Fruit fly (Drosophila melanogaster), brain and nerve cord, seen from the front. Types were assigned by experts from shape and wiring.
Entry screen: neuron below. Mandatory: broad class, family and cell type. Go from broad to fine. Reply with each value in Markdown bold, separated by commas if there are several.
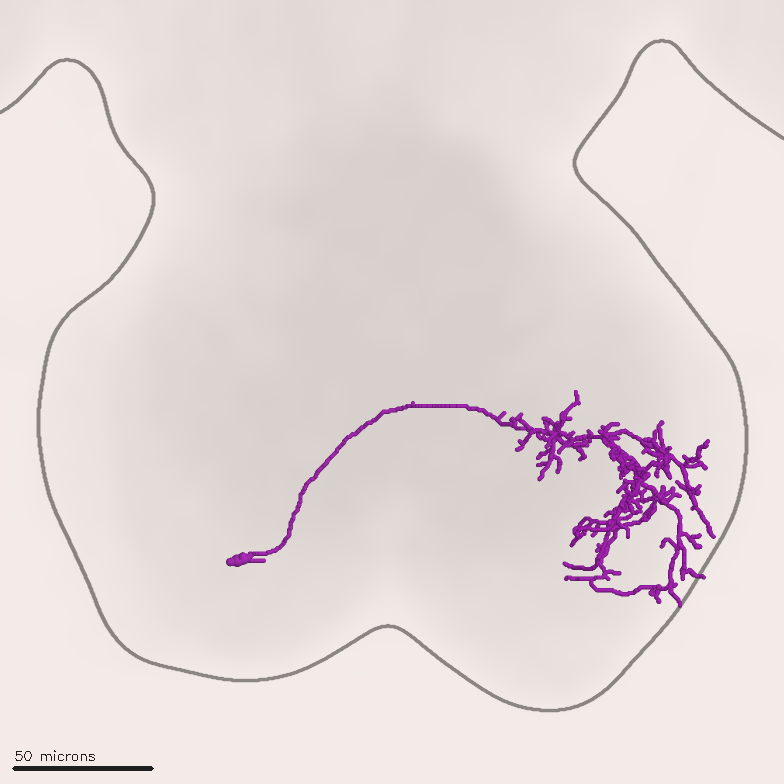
**nerve-cord intrinsic neuron**, **hemilineage 12B**, **IN12B026**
